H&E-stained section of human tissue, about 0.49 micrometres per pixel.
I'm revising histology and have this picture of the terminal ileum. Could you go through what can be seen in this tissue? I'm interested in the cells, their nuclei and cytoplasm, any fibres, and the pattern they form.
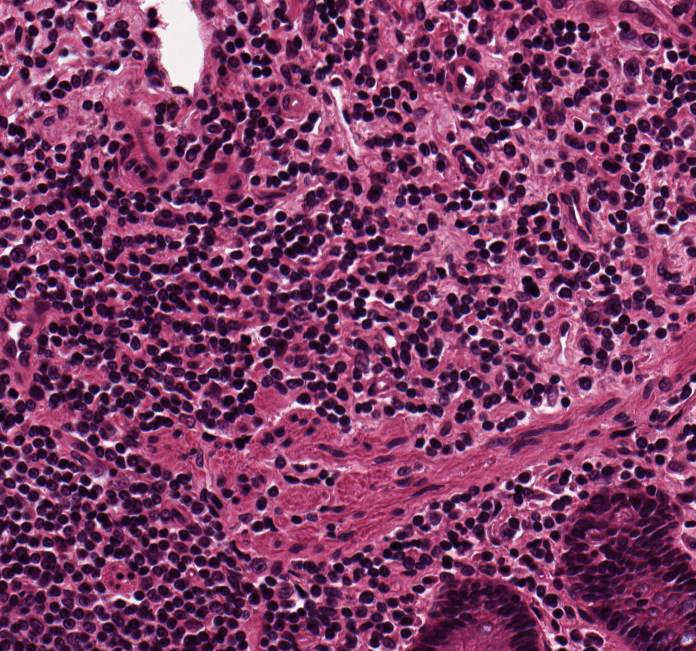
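Cellularity: a dense sheet of small round cells with dark nuclei occupies most of the field. Cell type: most of these infiltrating cells are lymphocytes, each with a round dark nucleus and scant cytoplasm. Follicles: no lymphoid follicle with a pale germinal centre is present in the field. Stroma: thin strands of pink stroma pass between the packed cells.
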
